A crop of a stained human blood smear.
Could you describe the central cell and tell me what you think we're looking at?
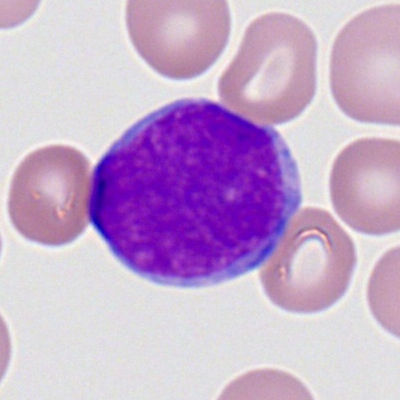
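Looking at the cytoplasm first, it makes only a thin rim around the nucleus. That rim is blue. I can't find any granules in it, and no vacuoles either. So I'd call this cell a myeloblast.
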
